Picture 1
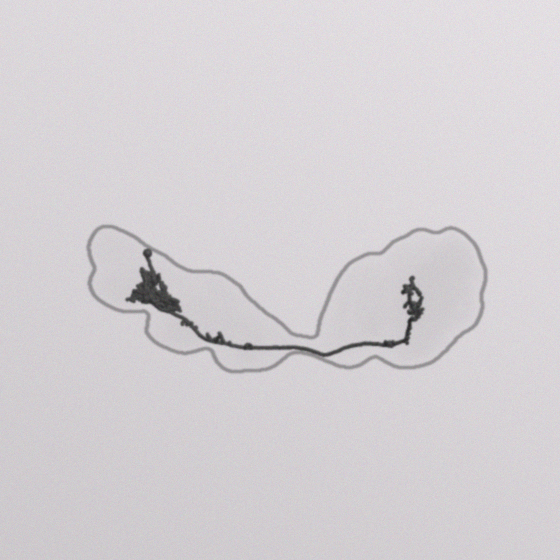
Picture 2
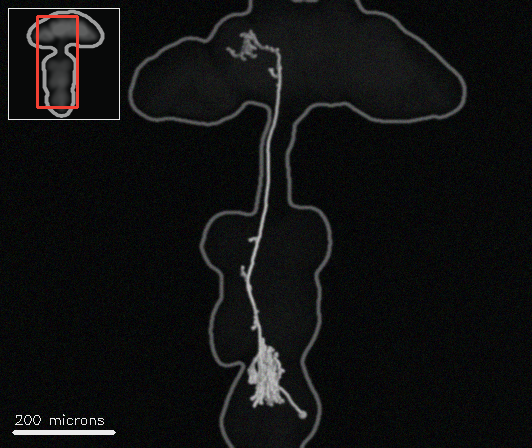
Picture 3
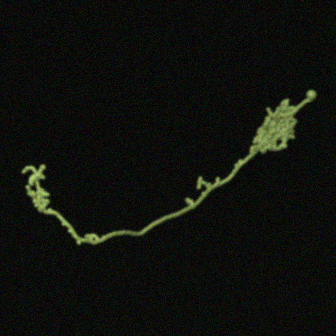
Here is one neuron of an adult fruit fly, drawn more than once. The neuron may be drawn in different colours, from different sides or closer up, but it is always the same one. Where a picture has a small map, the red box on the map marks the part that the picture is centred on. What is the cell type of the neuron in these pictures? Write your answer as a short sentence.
The cell type is ANXXX144.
